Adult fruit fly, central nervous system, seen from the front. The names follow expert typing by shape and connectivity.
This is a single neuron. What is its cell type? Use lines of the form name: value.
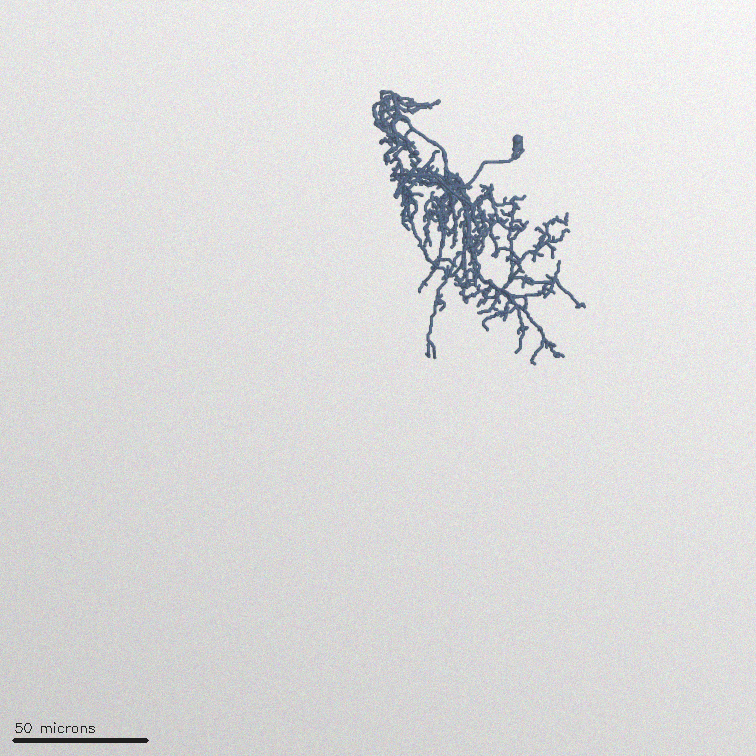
cell type: IN12A039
